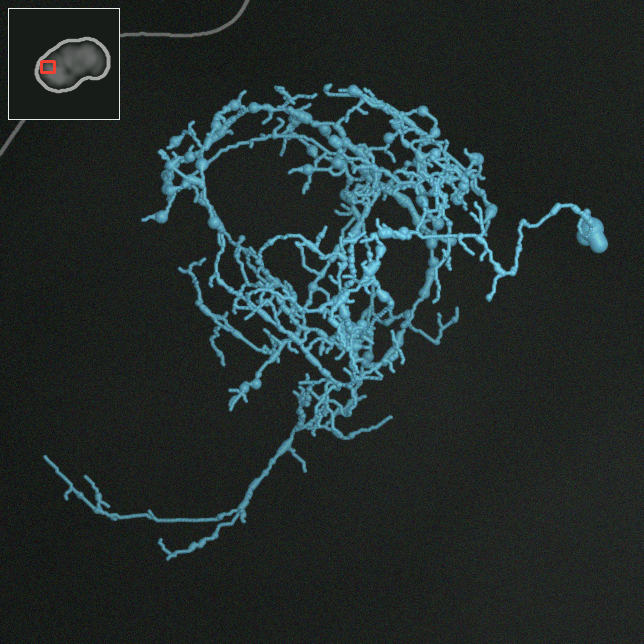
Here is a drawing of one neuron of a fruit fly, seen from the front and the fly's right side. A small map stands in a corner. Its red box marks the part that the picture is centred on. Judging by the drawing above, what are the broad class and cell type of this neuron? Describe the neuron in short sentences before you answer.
In this view it is about as wide as it is tall. Its broad class is nerve-cord intrinsic neuron. Its cell type is INXXX474.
